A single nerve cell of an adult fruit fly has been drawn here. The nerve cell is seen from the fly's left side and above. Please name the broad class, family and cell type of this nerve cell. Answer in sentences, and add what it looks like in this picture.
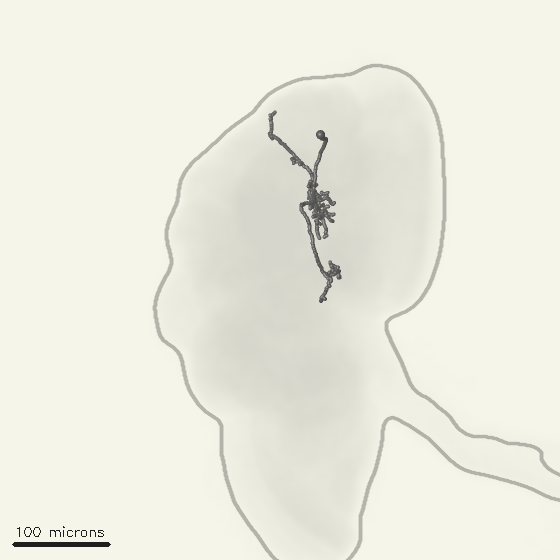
Its broad class is central-brain intrinsic neuron. The family is hemilineage CLp1. The cell type is CL169. The cell body can be seen at the top of the picture. From top to bottom in the picture it spans about 200 microns.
